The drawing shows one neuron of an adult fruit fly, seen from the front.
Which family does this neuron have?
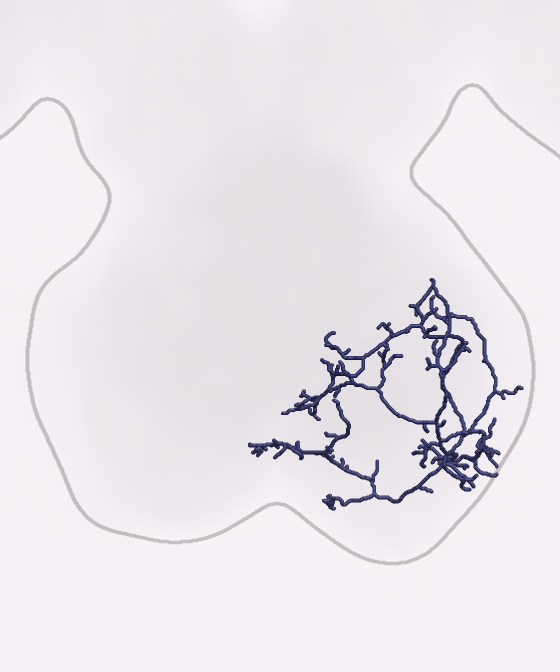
hemilineage 04B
